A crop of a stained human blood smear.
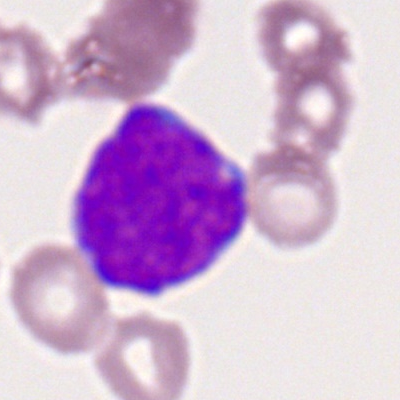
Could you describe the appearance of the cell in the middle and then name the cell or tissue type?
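A single unlobed nucleus takes up nearly the whole cell, so the cytoplasm is only a very thin rim. The little of it showing at the edge is blue. Inside the nucleus, the chromatin is deep purple with a mottled, patchy texture. This one's a myeloblast.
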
